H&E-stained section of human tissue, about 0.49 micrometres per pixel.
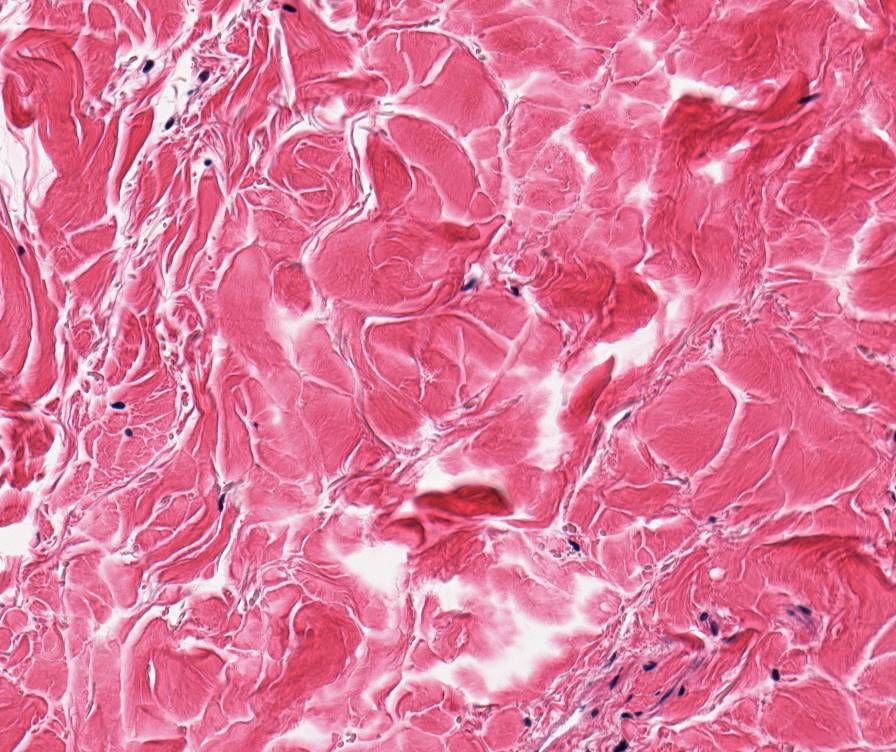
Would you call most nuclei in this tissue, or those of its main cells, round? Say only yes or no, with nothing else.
No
